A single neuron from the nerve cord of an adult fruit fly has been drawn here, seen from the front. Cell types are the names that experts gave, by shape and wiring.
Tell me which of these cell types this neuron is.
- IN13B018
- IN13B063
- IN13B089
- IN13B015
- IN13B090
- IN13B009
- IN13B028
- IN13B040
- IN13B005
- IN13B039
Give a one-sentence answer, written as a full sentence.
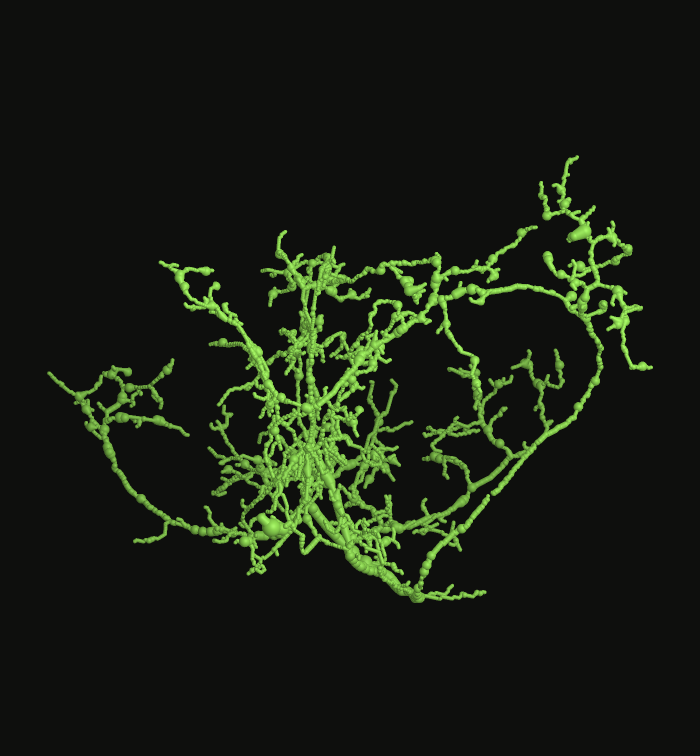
As a matter of cell type, the neuron is IN13B015.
